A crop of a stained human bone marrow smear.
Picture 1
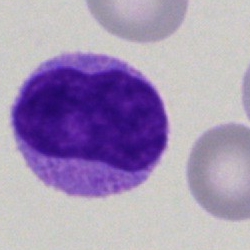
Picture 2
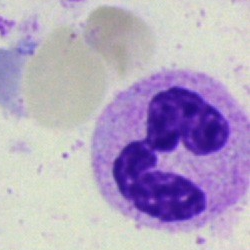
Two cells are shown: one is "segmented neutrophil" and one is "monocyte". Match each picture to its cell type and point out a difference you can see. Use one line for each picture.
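Picture 1: monocyte. The nucleus fills most of the cell and sits toward its upper side.
Picture 2: segmented neutrophil. The cytoplasm is abundant and pale pinkish-lilac.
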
